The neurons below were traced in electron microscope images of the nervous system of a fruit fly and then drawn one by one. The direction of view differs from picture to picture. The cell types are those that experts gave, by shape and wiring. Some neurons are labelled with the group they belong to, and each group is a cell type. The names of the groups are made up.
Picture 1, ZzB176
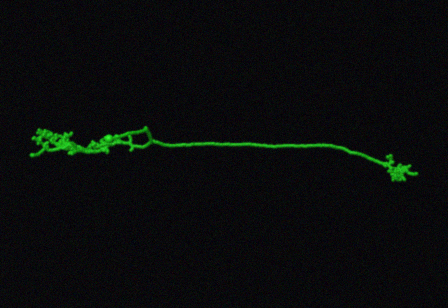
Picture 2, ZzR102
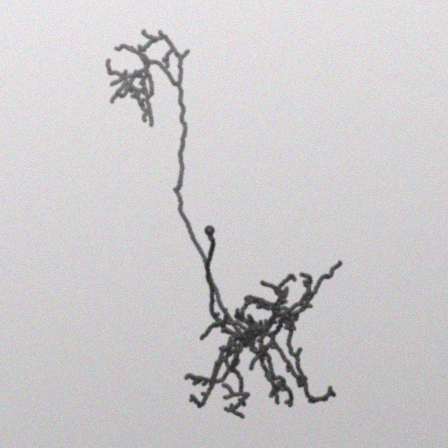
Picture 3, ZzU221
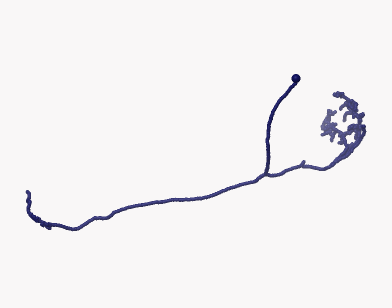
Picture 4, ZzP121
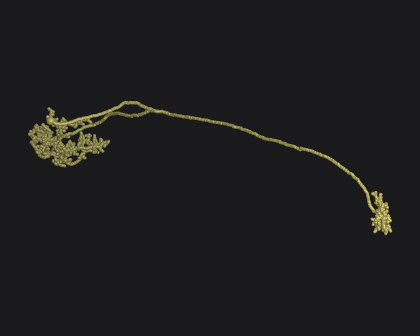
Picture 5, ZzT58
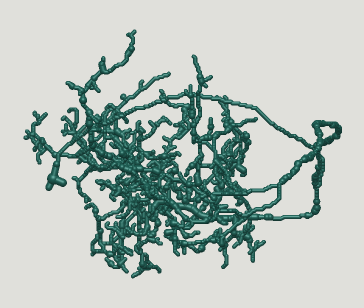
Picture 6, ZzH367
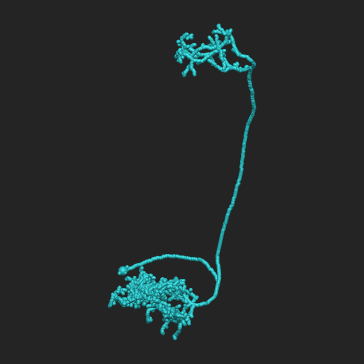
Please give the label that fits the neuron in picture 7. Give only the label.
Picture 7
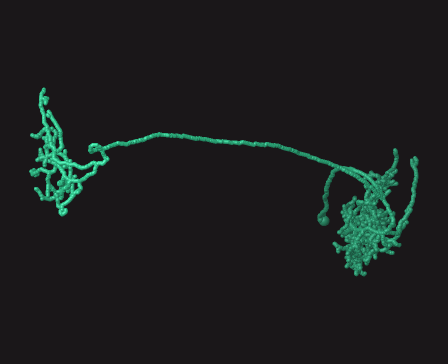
ZzH367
